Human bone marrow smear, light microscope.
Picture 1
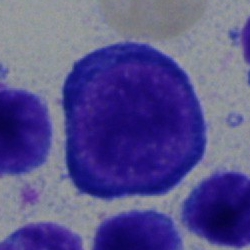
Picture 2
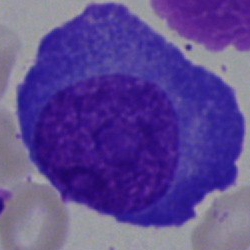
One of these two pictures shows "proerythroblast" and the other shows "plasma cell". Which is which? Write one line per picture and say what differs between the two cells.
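Picture 1 – proerythroblast. The thin cytoplasmic rim stains deep blue.
Picture 2 – plasma cell. The cytoplasm is abundant and stains a deep blue.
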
